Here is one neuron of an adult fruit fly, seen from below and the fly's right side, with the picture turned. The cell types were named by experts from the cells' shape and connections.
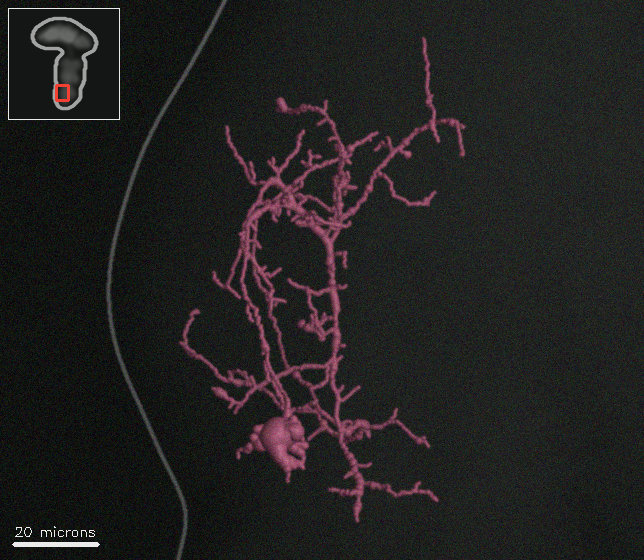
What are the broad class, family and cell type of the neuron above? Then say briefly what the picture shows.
Its broad class is motor neuron of the nerve cord. The family is hemilineage 15B. Its cell type is Acc. ti flexor MN. It lies in the nerve cord. The cell body is at the bottom of the picture. By the scale bar it is about 120 microns tall in this view.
